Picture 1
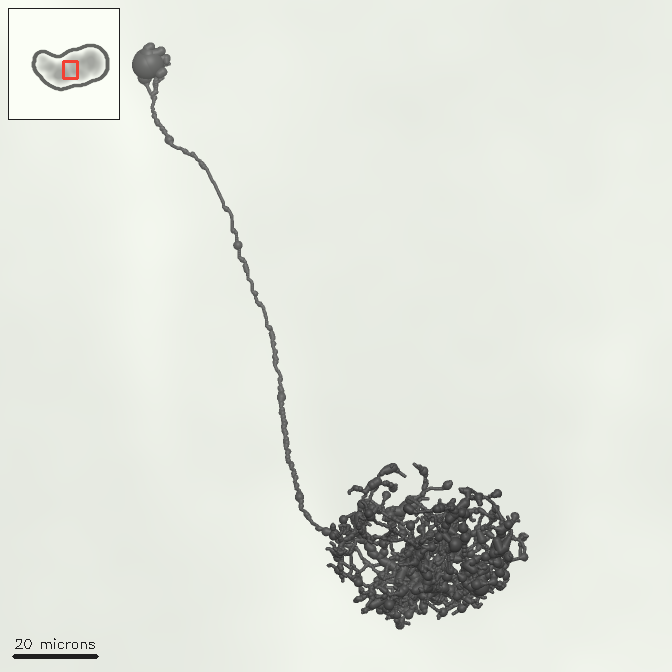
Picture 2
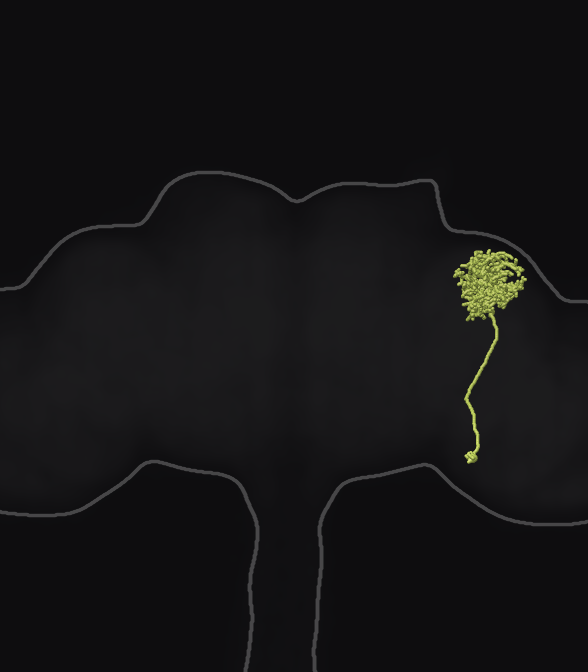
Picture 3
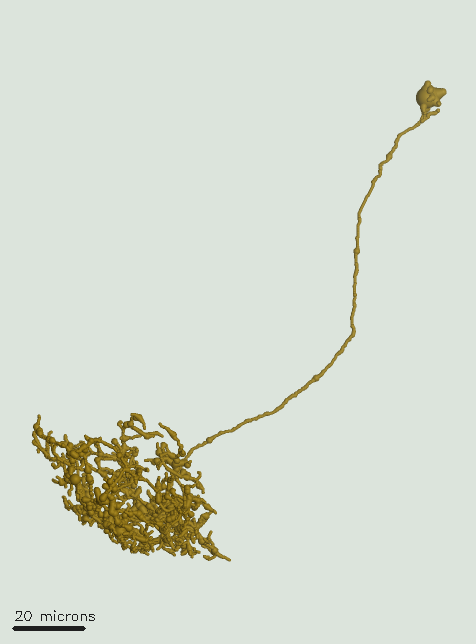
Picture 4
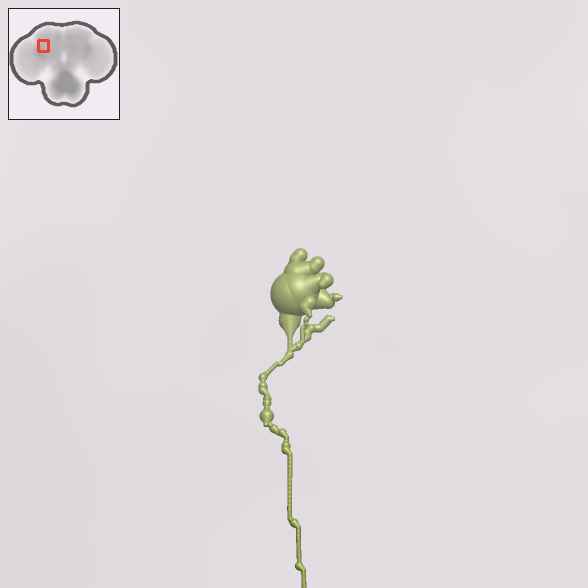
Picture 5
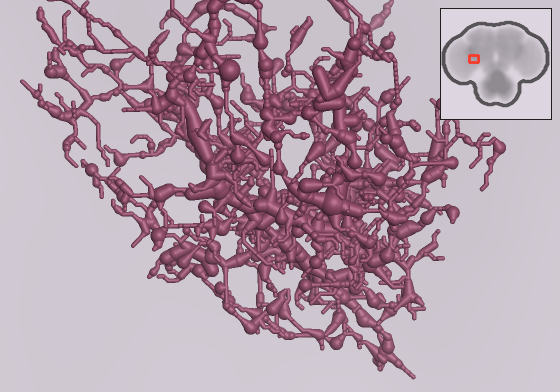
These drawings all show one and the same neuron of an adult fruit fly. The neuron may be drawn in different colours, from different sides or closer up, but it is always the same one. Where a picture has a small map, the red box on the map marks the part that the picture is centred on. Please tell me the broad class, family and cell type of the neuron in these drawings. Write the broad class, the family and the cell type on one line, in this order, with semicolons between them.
central-brain intrinsic neuron; hemilineage VLPp1; AVLP548_g1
